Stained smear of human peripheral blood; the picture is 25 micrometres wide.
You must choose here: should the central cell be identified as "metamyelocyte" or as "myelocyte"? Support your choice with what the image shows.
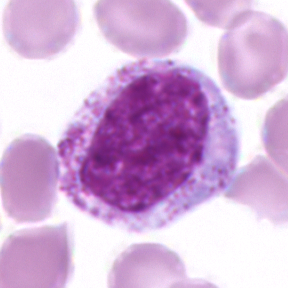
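The cell in question is a myelocyte. Its outline is roughly round. The nucleus sits off-centre toward the left, so the rim of cytoplasm is wider on the right. The chromatin is dark purple and coarsely clumped, with paler gaps. Fine reddish-purple granules are scattered through the cytoplasm.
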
